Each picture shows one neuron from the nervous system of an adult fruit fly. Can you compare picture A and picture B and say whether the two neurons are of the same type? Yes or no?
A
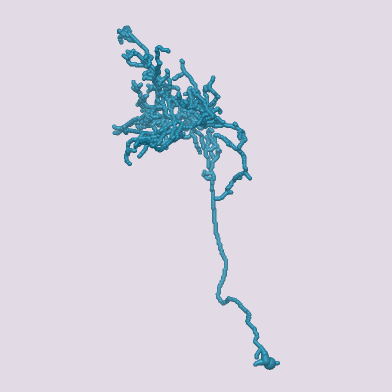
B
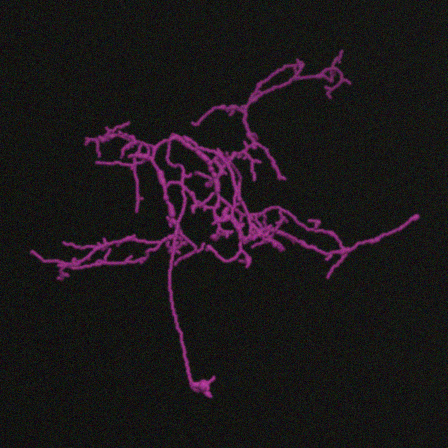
no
